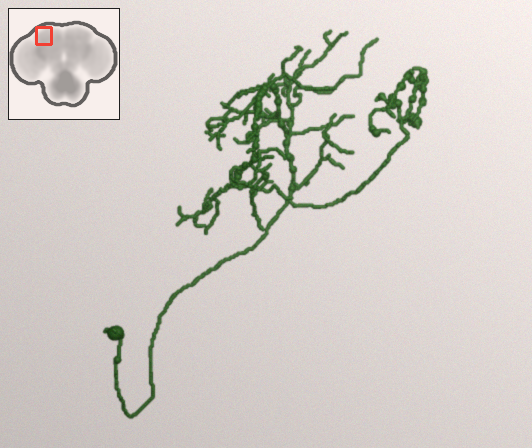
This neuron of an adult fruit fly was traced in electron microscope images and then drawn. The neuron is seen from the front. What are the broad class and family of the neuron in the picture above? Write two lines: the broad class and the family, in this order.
central-brain intrinsic neuron
hemilineage SLPal3_and_SLPal4_dorsal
